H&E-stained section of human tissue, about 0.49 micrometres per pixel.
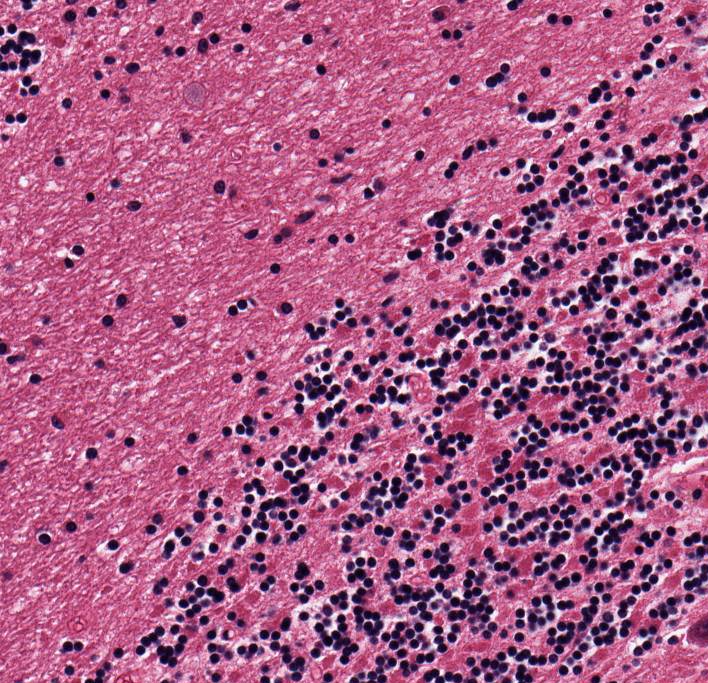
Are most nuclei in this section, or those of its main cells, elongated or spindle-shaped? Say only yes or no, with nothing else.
No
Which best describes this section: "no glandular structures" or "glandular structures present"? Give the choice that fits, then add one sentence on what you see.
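No glandular structures. No epithelium or glands are present anywhere in the field.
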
